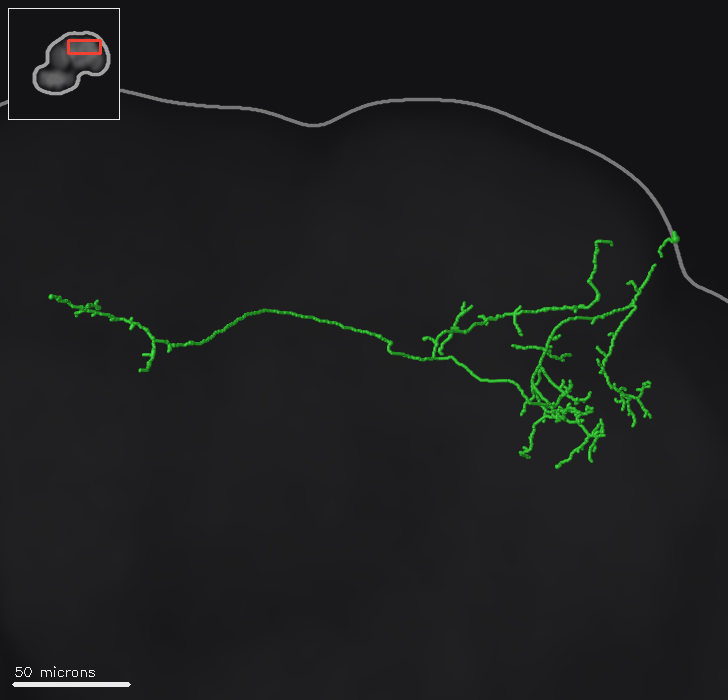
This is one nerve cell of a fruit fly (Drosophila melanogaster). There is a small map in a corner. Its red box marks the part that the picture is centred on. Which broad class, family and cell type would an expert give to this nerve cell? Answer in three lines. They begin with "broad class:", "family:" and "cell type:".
broad class: central-brain intrinsic neuron
family: hemilineage LHl2_ventral
cell type: AVLP069_c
